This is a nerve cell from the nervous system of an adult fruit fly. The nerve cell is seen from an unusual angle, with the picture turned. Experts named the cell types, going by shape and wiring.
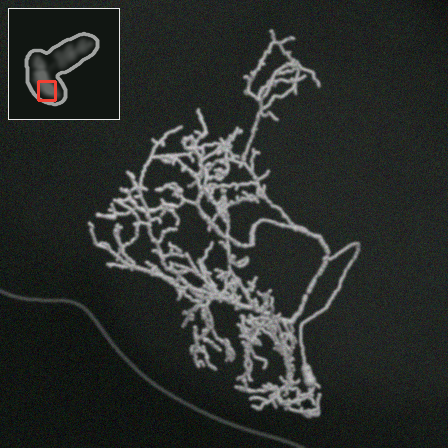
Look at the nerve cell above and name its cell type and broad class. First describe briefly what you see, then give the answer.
It is in the brain and does not reach the nerve cord. As drawn here it is taller than it is wide. Its cell type is AOTU103m. It is a central-brain intrinsic neuron.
